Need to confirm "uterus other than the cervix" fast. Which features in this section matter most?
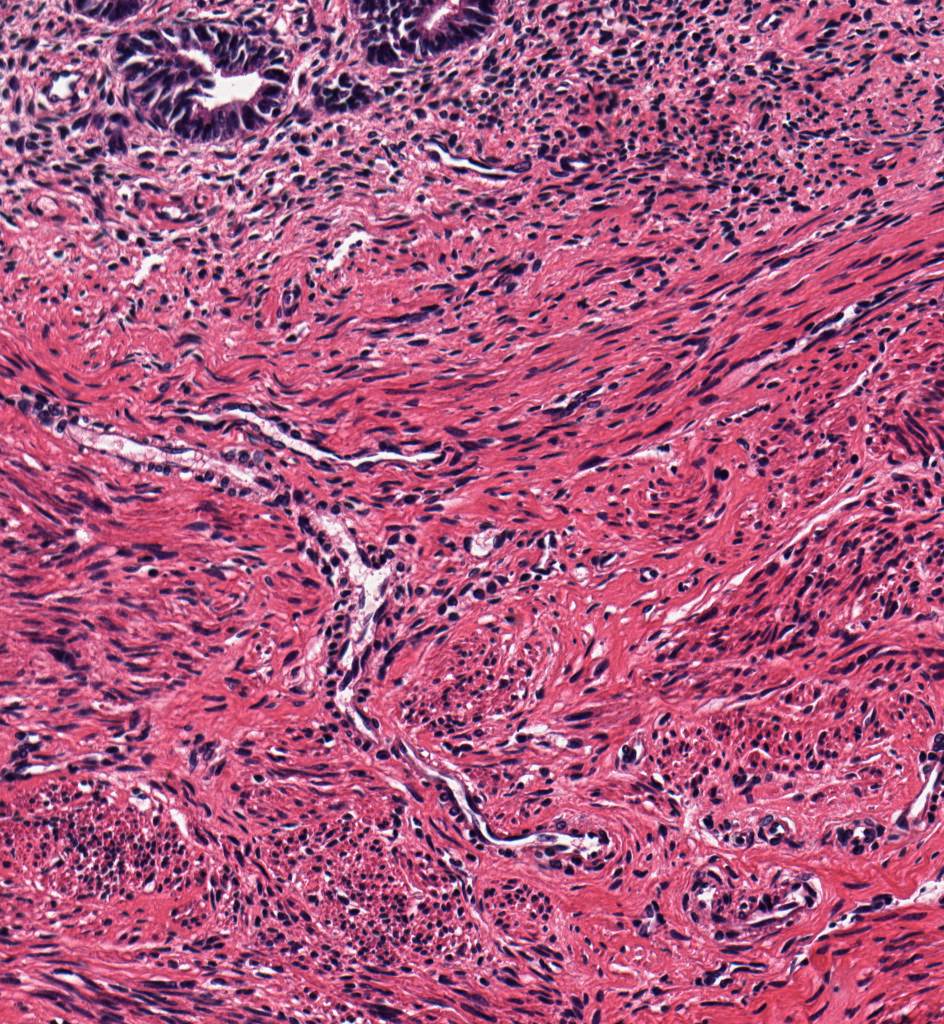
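Notice that the glands keep to the top edge of this uterus other than the cervix, while the rest is mostly pink bundles of spindle cells.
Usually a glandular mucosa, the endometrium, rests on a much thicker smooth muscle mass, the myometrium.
That fits the layout you see.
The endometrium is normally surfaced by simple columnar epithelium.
The glands here are lined by tall columnar cells with crowded, elongated dark nuclei.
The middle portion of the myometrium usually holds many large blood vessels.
Here, thin-walled, slit-like branching vessels wind through the centre. Lower down, rounded islands of crowded small dark nuclei sit among the pink muscle bundles.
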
